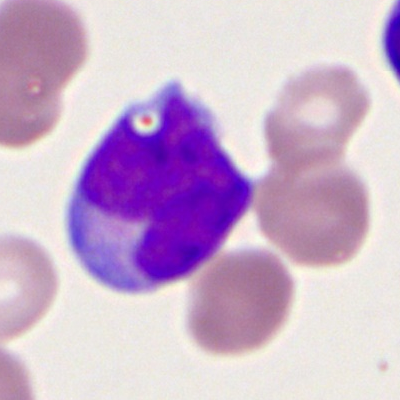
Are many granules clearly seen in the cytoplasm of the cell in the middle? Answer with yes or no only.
No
